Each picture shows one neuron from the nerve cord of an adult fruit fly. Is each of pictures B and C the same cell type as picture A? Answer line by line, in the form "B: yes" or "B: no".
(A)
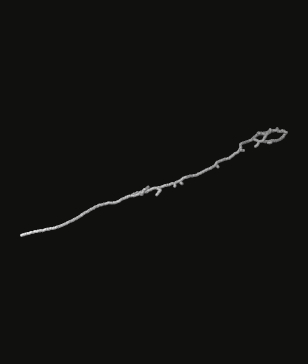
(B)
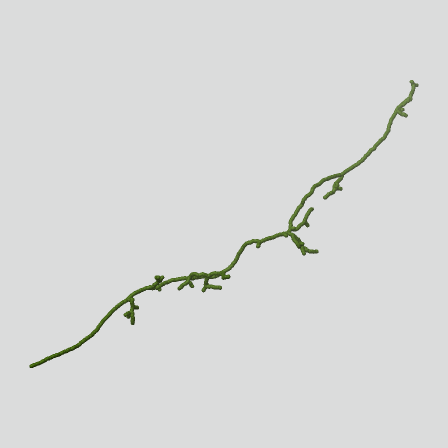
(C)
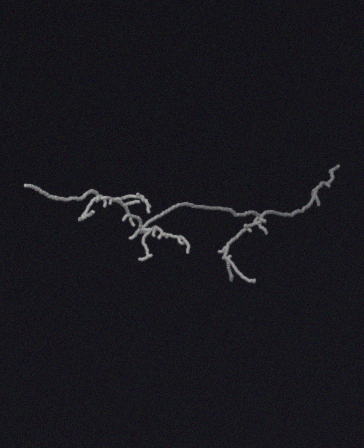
B: no
C: no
